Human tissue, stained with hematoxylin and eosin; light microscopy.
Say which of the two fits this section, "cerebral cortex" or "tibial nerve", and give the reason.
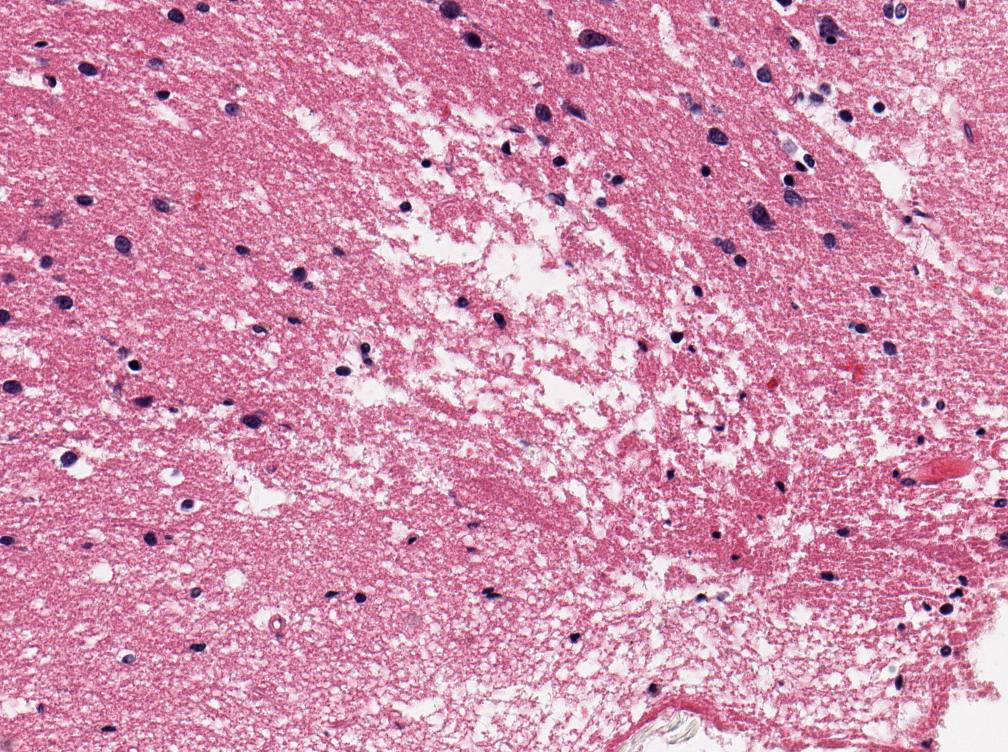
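I'd call this cerebral cortex rather than tibial nerve.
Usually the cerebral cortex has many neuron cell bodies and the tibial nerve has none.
Nearly the whole field is a finely granular pink fibrillary matrix, with small round to oval dark nuclei scattered singly through it. Near the right edge at mid-height lies one small elongated bright red-pink structure. I see no epithelium, glands or fat cells.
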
